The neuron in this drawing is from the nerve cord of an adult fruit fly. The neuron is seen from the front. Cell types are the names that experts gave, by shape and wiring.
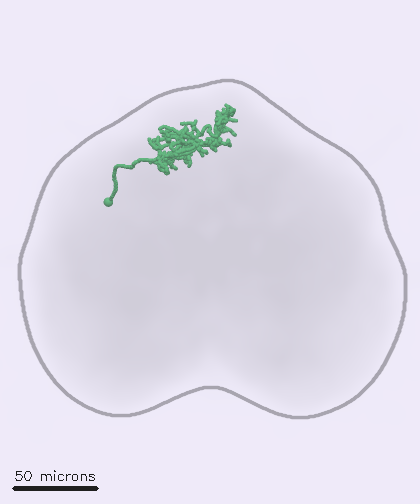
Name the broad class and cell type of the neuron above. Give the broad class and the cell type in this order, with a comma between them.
nerve-cord intrinsic neuron, INXXX438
